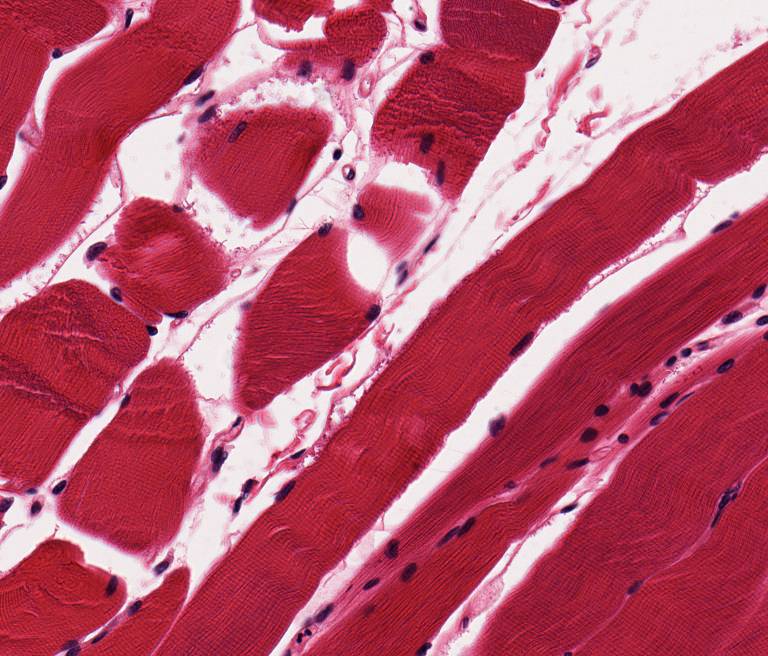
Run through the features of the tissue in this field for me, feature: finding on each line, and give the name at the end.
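Cross-cut fibres: separate angular, polygonal profiles, upper left
Lengthwise fibres: fine cross-striations across their width
Nuclei: dark, flattened, at fibre edges
Fat cells: none in the field
Tissue: skeletal muscle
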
